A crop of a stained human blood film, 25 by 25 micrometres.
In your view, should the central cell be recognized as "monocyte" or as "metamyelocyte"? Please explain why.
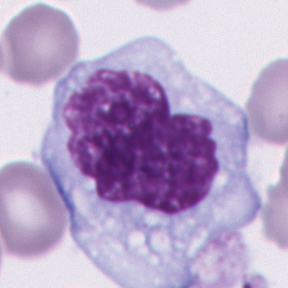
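Monocyte is the answer.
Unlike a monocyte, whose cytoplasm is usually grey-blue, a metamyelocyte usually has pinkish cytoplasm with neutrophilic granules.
First, colour: the abundant cytoplasm is pale grey-blue, not pinkish. Second, granules: no distinct coarse granules are visible in the cytoplasm. Third, vacuoles: many small clear ones are present, most of them below the nucleus. Fourth, outline: irregular and angular rather than round.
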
